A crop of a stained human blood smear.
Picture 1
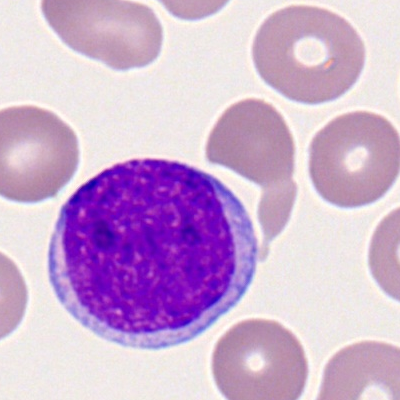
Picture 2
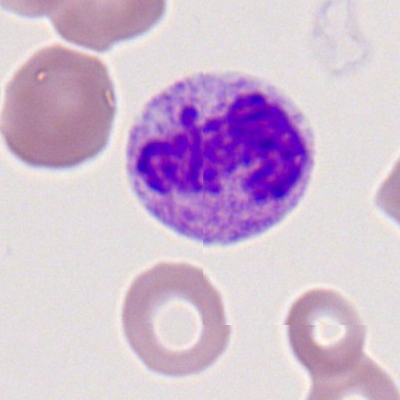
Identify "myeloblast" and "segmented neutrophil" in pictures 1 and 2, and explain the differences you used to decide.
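Picture 1 is a myeloblast, and picture 2 is a segmented neutrophil. Both cells have a round, smooth outline, and the myeloblast's outline has no surface projections. The cytoplasm of the myeloblast is pale blue and contains neither granules nor vacuoles. In the segmented neutrophil, the cytoplasm is pale pinkish-lilac and filled with fine lilac granules.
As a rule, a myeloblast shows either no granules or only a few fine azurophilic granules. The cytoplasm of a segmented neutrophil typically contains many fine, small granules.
The nucleus of the segmented neutrophil is divided into several connected lobes and clumps, its chromatin is dark purple and coarsely clumped, and no nucleoli are visible.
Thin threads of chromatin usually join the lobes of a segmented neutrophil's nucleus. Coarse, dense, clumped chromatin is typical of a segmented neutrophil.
A red cell touches the myeloblast at its upper right.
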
